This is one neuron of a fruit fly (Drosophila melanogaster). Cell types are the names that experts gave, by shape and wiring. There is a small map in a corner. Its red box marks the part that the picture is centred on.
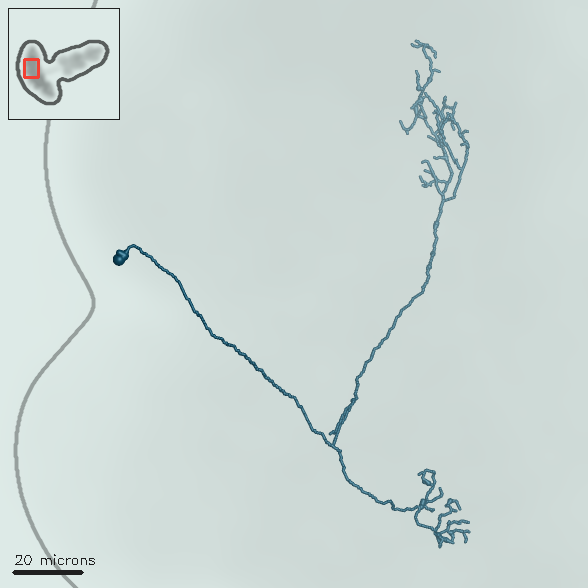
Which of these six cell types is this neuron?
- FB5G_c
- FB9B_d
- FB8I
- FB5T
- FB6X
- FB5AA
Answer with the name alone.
FB9B_d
